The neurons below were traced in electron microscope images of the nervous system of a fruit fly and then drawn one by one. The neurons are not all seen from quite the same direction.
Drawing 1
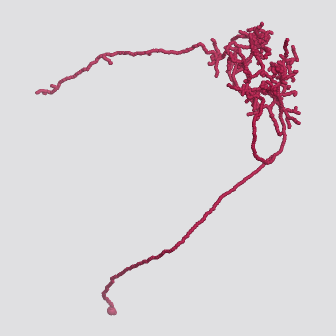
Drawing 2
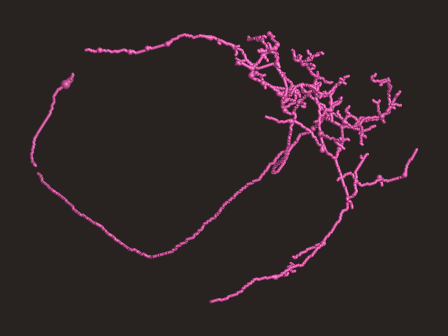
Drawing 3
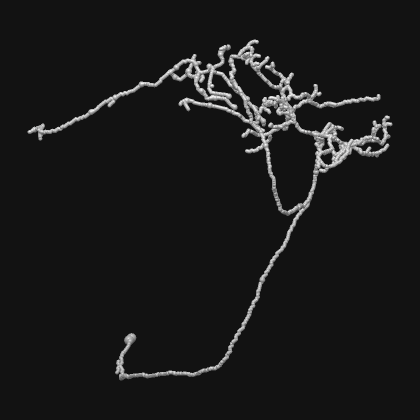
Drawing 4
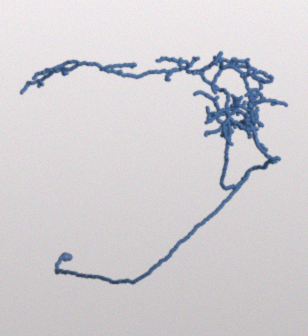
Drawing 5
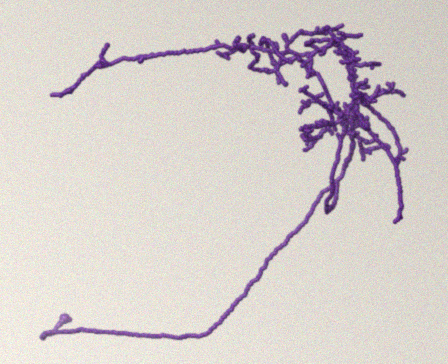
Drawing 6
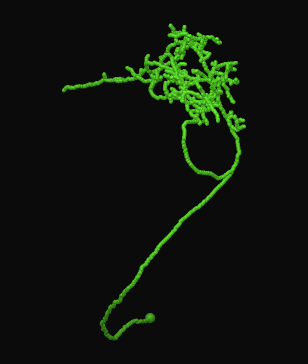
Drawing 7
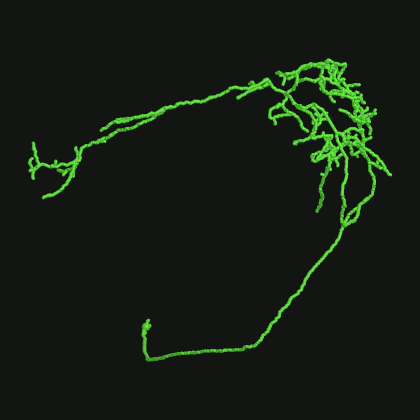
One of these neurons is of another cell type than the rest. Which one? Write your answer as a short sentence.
Drawing 2 is the odd one out.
